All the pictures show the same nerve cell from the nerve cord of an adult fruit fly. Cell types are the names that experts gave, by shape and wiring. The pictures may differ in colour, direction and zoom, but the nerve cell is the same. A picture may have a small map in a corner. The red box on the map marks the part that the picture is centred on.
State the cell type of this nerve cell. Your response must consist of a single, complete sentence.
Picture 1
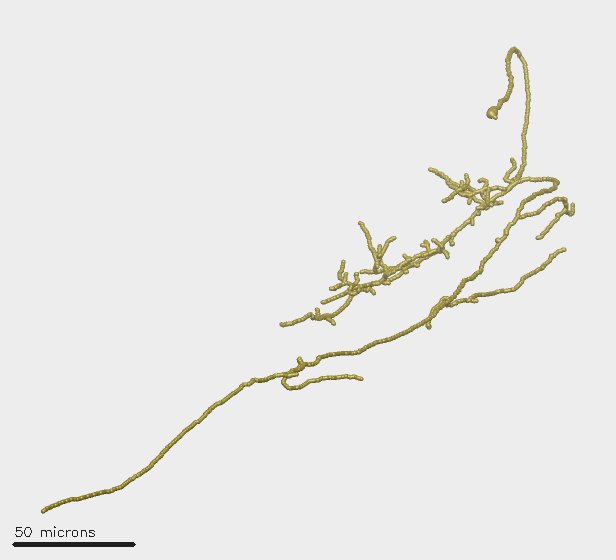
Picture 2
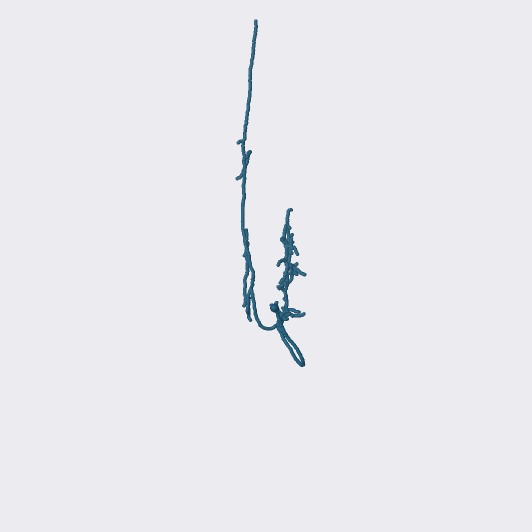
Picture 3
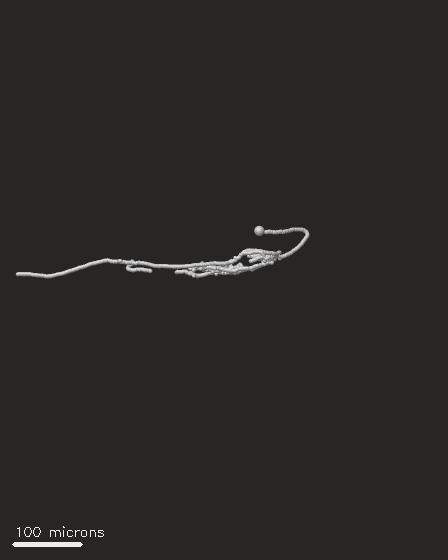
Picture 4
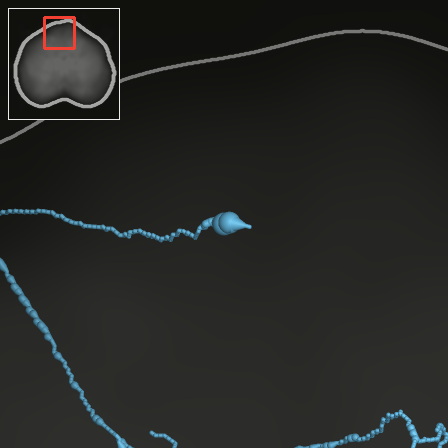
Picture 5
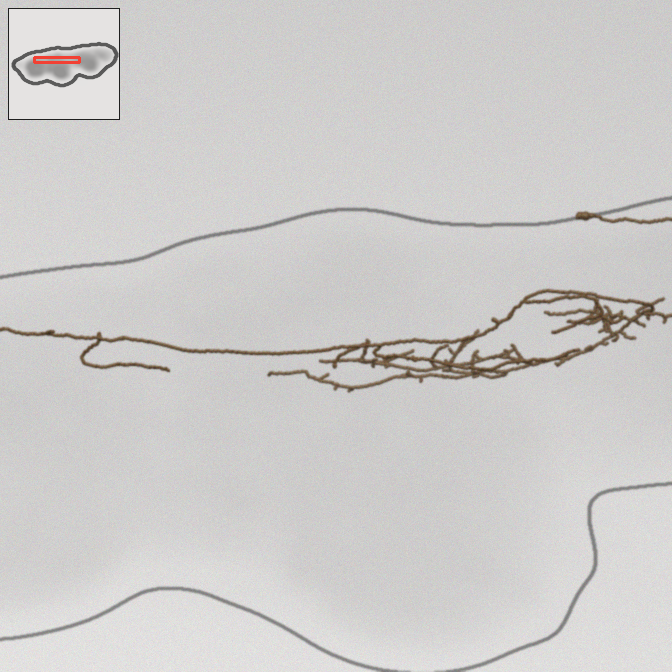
It is as AN19B106 that this nerve cell is typed.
